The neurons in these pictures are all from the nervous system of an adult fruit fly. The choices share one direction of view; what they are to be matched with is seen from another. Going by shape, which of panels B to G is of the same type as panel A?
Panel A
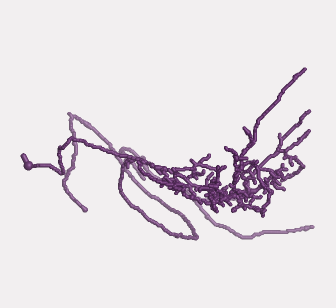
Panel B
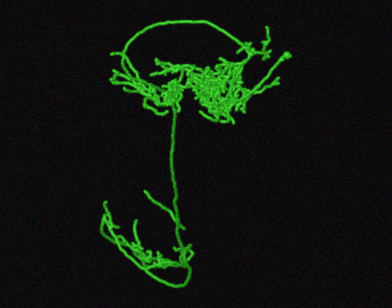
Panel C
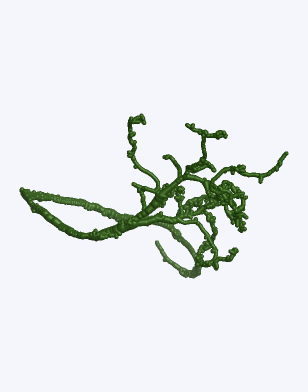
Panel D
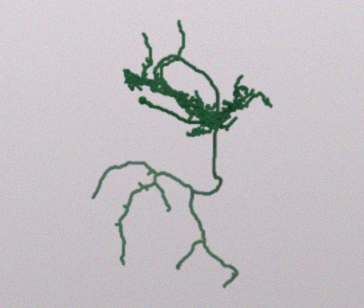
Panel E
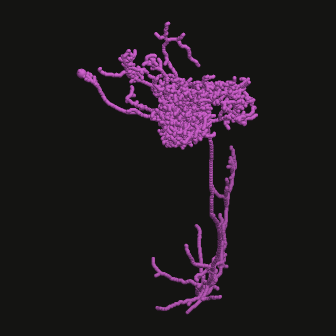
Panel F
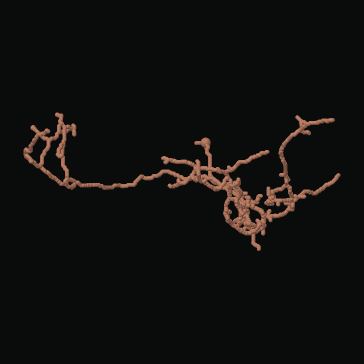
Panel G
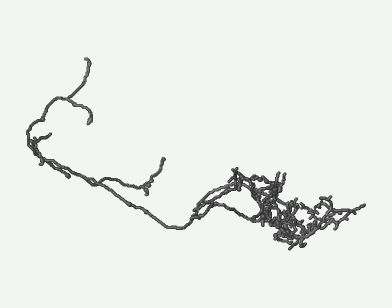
Panel F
